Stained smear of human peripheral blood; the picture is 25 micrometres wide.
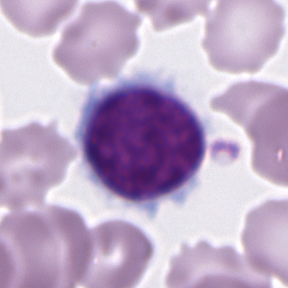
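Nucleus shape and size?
Round, about 10 micrometres across.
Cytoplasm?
Pale blue, only a thin rim around the nucleus; no granules seen.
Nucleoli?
None visible.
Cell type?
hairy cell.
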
